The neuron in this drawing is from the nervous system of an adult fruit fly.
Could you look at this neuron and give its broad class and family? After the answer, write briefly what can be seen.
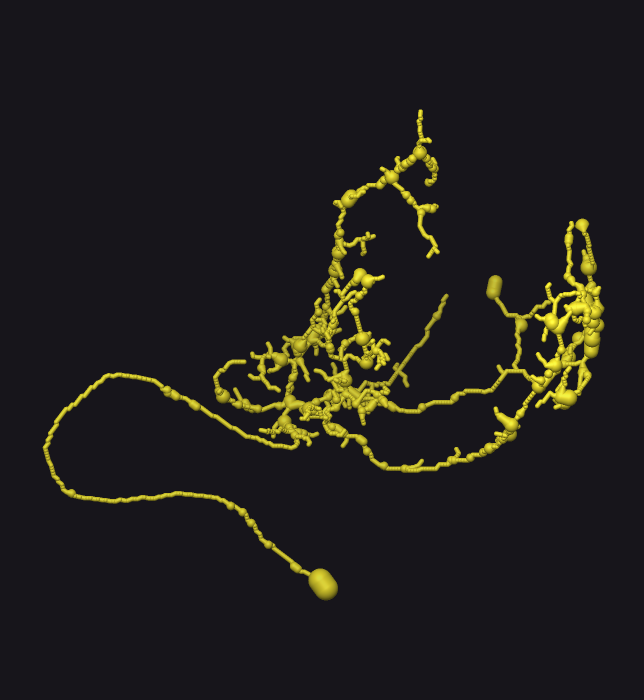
It is a central-brain intrinsic neuron. Its family is hemilineage LHl4_dorsal. Its cell body lies at the bottom of the picture. The picture shows dozens of branch ends.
